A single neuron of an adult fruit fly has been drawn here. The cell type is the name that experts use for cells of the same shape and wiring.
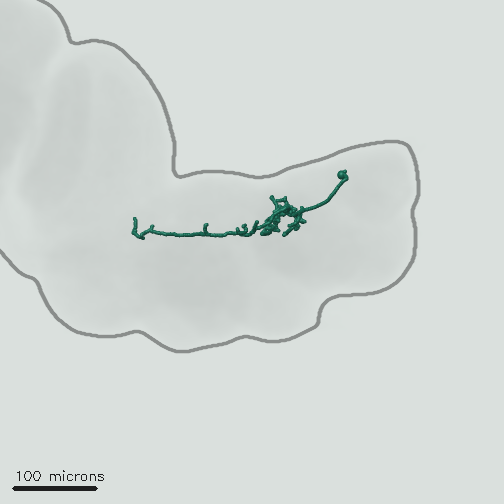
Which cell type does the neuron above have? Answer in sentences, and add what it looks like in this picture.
It is of cell type IN07B087. This is a nerve-cord intrinsic neuron. By the scale bar it is about 250 microns wide in this view. In this view it is more than twice as wide as it is tall.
